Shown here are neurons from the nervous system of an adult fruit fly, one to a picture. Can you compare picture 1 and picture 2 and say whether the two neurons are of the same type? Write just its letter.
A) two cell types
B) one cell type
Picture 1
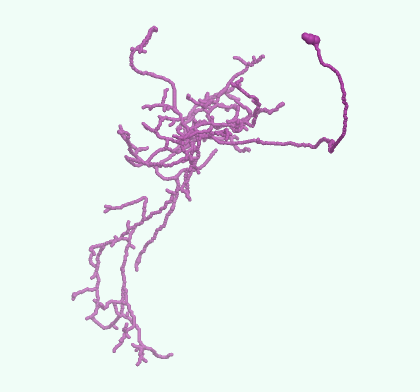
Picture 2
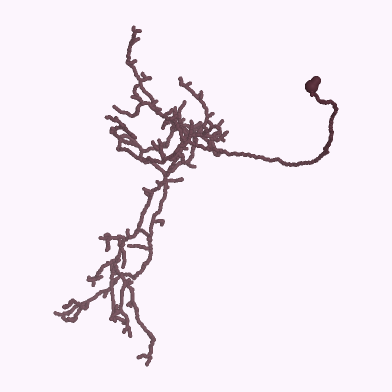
B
